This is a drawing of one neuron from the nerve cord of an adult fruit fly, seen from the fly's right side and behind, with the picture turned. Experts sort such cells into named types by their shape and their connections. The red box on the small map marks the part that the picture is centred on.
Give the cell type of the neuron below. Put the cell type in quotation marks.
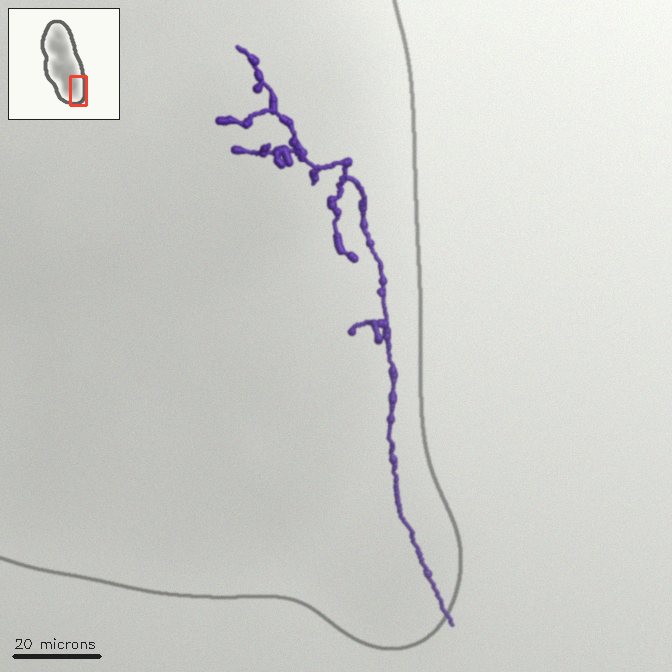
"DNge086"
